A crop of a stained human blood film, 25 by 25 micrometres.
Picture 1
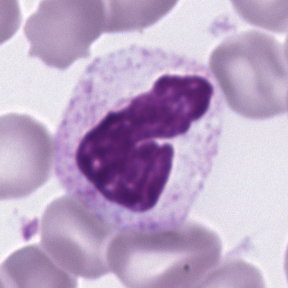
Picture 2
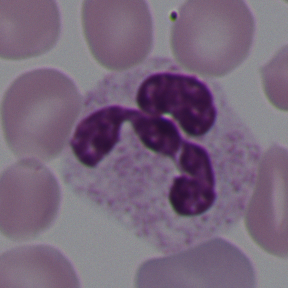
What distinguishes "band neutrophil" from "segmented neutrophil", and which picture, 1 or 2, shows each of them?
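Of the two, picture 1 is the band neutrophil and picture 2 the segmented neutrophil. In picture 1, the nucleus is folded into a bean-like shape with a deep notch.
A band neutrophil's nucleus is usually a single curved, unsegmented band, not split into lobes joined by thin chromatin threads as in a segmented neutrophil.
Its chromatin is dark purple and fairly dense, with faint lighter mottling, while in picture 2 it is dark purple and coarsely clumped.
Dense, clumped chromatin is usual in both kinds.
Neither nucleus shows a nucleolus.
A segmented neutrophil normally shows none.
The segmented neutrophil has abundant pale pinkish-grey cytoplasm with fine lilac granules spread evenly through it and no vacuoles. The band neutrophil has a roughly round, smooth outline, with red cells crowding close on several sides, and its picture is slightly soft in focus.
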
